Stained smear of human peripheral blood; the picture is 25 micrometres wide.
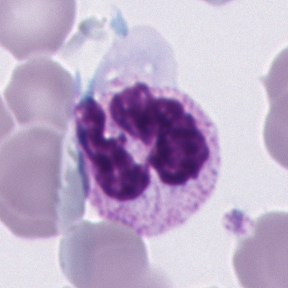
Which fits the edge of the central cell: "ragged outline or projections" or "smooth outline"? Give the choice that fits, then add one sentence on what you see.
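Smooth outline. The cell outline is roughly round with a smooth edge.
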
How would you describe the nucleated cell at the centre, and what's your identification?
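Look first at the nucleus: you won't find any nucleoli in it. Now move to the cytoplasm around it, which is a pale pinkish-lilac. Fine pink-violet granules are spread evenly through that cytoplasm, and there are no vacuoles. What you are looking at is a segmented neutrophil.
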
